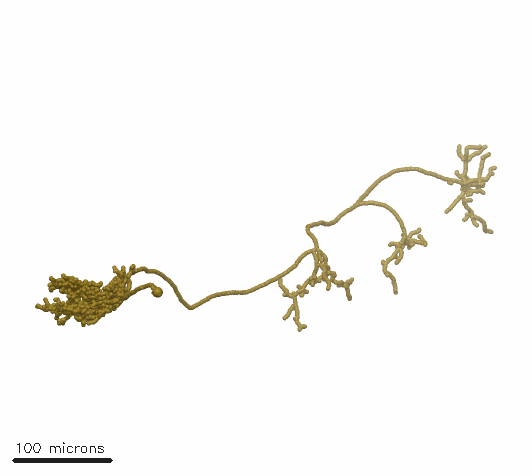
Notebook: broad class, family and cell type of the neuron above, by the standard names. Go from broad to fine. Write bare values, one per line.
descending neuron
hemilineage LB6
DNge023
